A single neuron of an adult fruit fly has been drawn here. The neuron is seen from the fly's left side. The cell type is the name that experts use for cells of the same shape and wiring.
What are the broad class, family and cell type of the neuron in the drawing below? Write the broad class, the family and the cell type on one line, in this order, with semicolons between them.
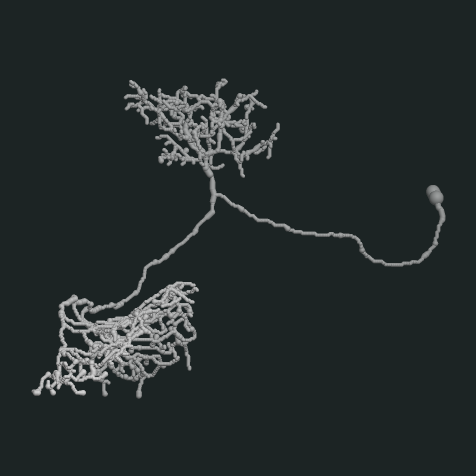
central-brain intrinsic neuron; hemilineage DL1_dorsal; FB6G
